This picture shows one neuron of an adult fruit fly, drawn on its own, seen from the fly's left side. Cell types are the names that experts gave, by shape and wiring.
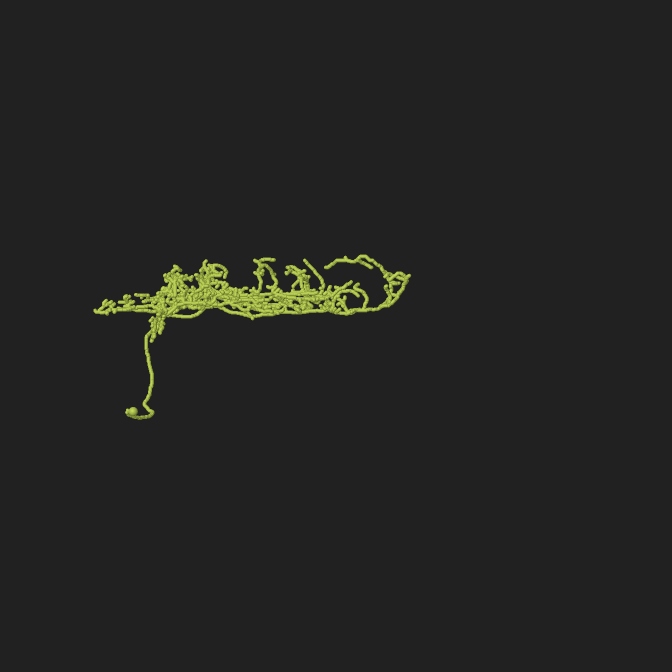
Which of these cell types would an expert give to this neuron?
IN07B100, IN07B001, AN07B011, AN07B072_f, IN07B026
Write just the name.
IN07B026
